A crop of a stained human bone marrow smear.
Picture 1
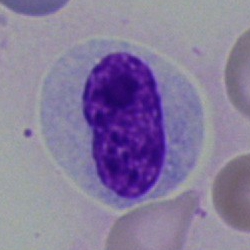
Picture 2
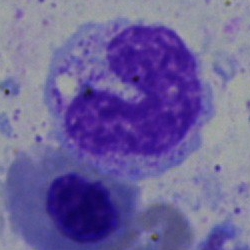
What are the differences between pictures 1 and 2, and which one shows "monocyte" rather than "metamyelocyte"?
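Identification: picture 1 is the metamyelocyte, picture 2 the monocyte. Outline: the metamyelocyte is smooth and roughly oval with no surface projections, whereas the monocyte is roughly round with a slightly uneven edge. Nucleus: in the monocyte it is deeply indented, the notch opening towards the left.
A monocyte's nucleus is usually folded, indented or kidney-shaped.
Chromatin: in the metamyelocyte it is dark purple and coarsely clumped, with paler gaps between the clumps.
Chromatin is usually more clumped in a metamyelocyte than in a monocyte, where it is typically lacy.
Cytoplasm: the metamyelocyte shows no distinct granules and no visible vacuoles. The monocyte's cytoplasm is pale grey-blue, its rim widest on the left, where a clear, unstained space lies next to the nuclear notch.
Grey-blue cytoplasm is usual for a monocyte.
Surroundings: a red cell presses against the lower edge of the metamyelocyte.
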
